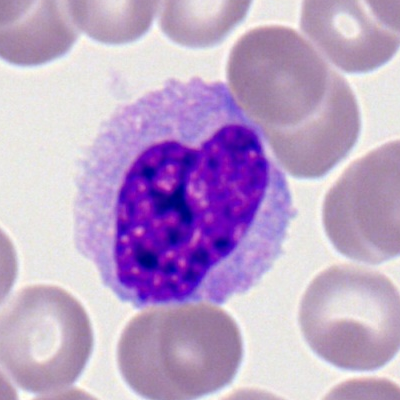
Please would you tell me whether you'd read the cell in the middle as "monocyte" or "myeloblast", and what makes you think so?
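Monocyte. Nucleus kidney-shaped, notched on its upper side. Nucleus a single mass, not divided into separate lobes. Chromatin dark purple, coarsely clumped, scattered paler spots. Cytoplasm pale lilac-grey.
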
